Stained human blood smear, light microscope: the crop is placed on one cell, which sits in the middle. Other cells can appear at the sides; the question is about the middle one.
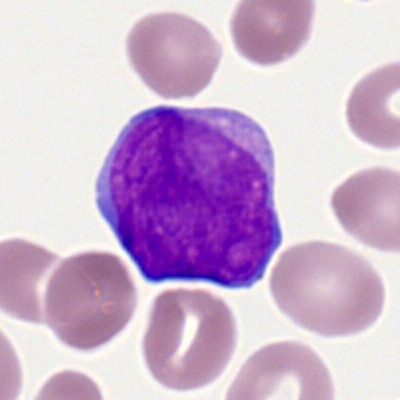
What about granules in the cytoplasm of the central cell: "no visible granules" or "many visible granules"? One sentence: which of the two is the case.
There are no visible granules in its cytoplasm.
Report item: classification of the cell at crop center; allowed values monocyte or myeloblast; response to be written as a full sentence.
The crop's centre is taken up by a myeloblast.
